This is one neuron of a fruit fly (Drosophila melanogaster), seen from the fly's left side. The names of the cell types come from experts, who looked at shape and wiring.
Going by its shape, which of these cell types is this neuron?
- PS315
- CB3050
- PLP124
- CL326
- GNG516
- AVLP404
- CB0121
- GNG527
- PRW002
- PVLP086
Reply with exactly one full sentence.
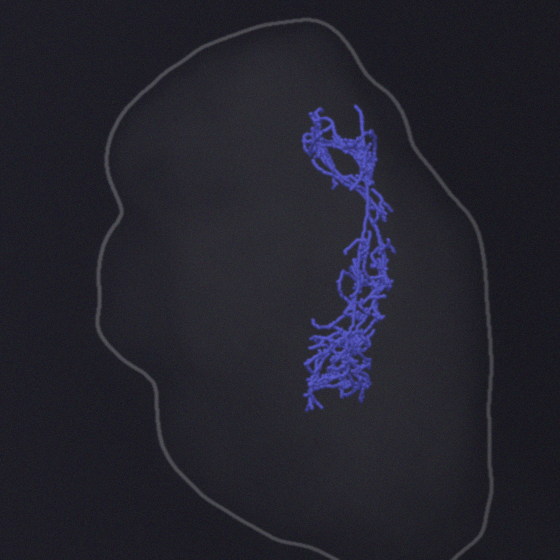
The cell type PLP124 is the type of this neuron.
